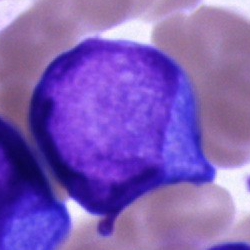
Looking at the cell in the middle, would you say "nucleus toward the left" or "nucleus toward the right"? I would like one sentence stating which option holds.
The nucleus of this cell lies toward the left.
